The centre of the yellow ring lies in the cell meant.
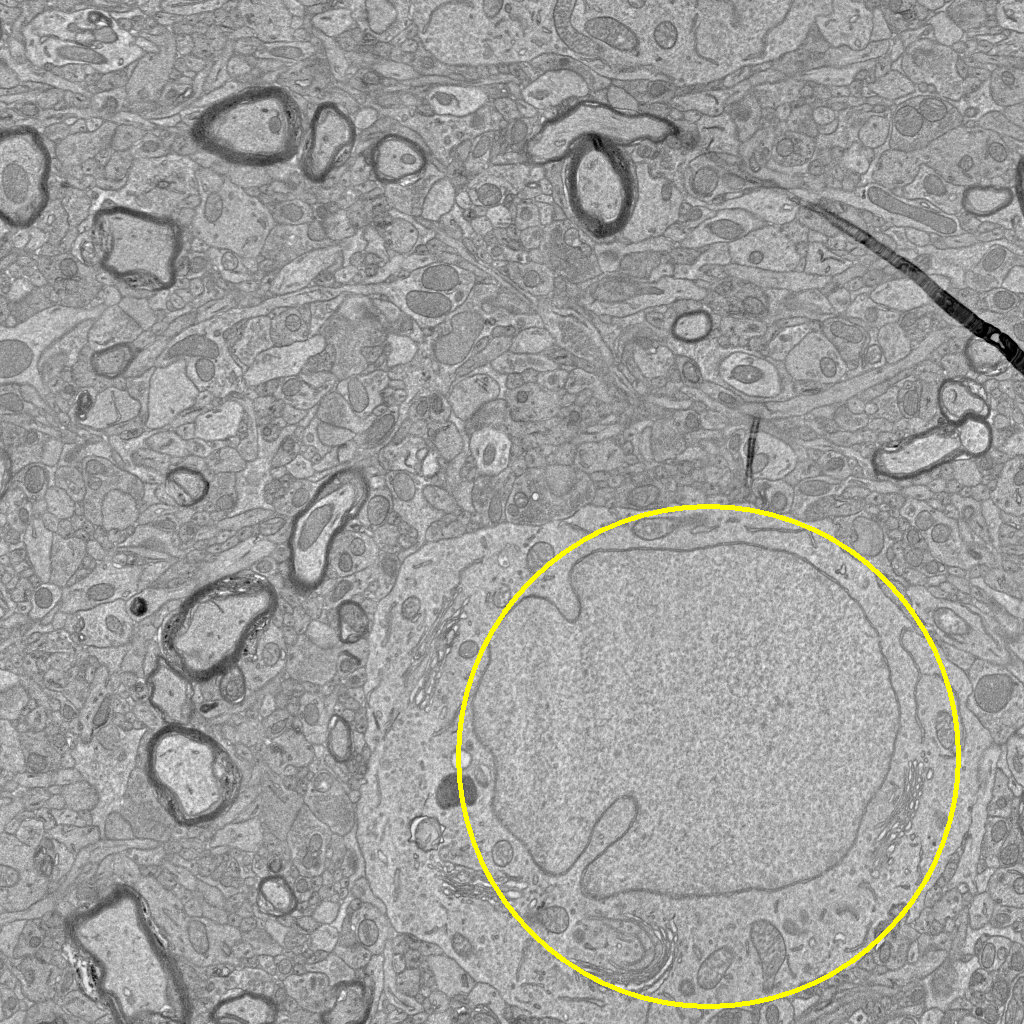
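Excitatory neuron at the centre of the ring, mouse visual cortex: a large, roughly round nucleus fills most of the ring, with a deep, narrow, finger-like infolding of the envelope coming in from the lower left. Stacks of flattened cisternae with small vesicles sit to its right, and several mitochondria lie in the cytoplasm below it.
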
